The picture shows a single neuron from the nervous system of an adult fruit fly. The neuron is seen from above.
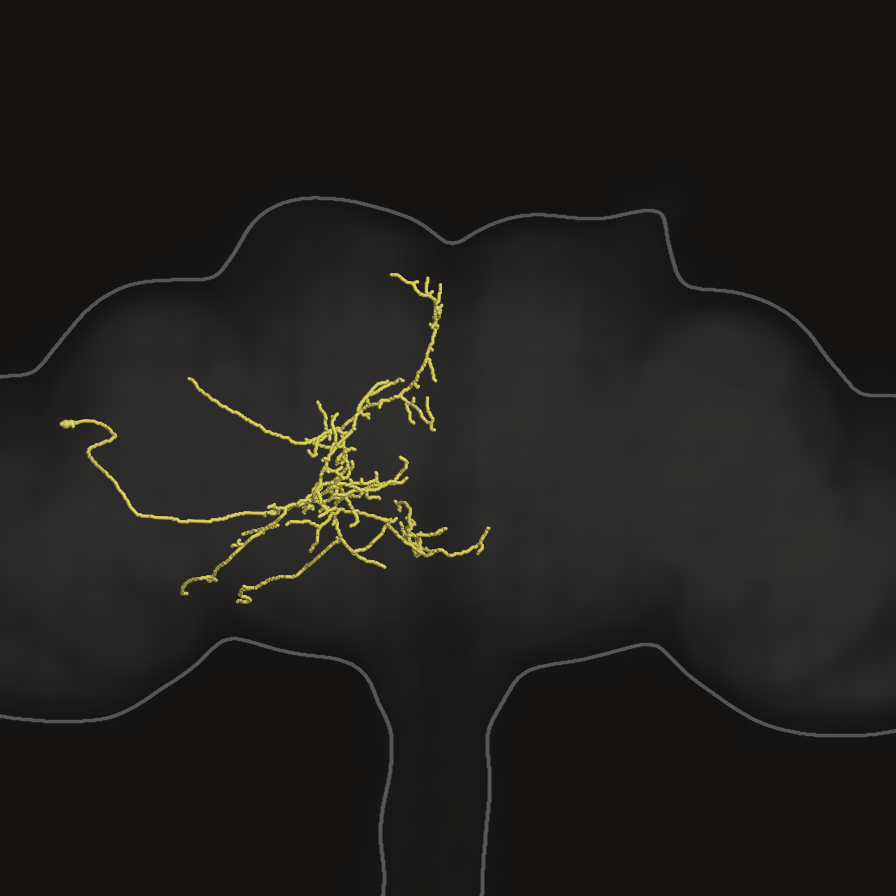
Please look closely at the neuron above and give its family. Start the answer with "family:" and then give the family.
family: hemilineage SLPav2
